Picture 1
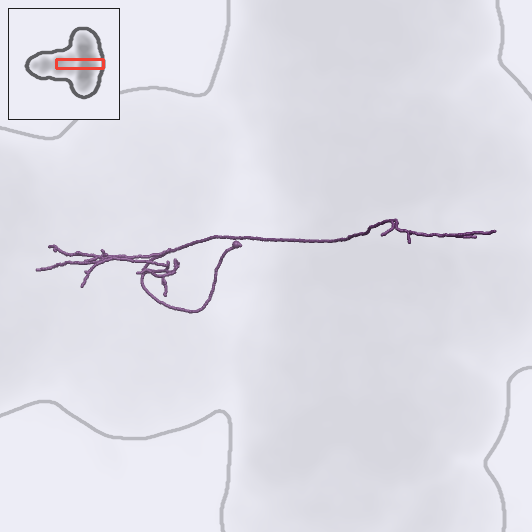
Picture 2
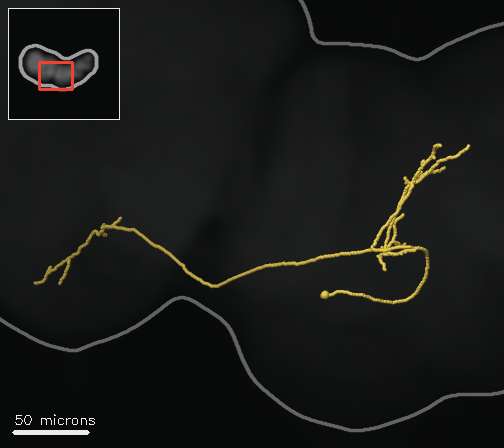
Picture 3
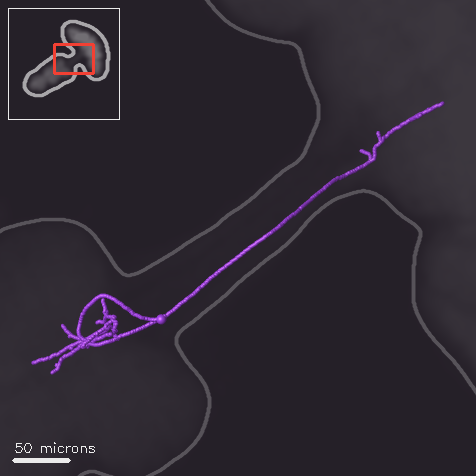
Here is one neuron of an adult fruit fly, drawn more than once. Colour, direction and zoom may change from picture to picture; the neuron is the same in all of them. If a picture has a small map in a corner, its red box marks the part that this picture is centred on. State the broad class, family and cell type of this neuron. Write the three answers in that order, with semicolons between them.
ascending neuron; hemilineage 08B; AN08B113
